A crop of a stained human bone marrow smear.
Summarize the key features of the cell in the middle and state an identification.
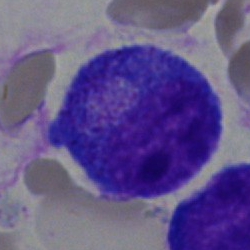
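See how the outline is roughly round, apart from a small rounded bulge pushing out from the left edge. The whole cell stains deep blue-purple, and the chromatin is finely granular rather than coarsely clumped. This one's a promyelocyte.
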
